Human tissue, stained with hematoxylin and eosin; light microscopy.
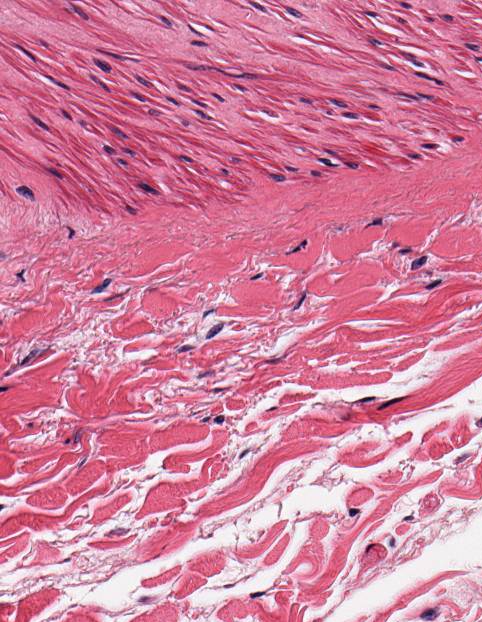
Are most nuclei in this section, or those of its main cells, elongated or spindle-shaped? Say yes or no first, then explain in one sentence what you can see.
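Yes. The upper band is made of closely packed spindle cells whose elongated dark nuclei lie parallel to one another.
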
